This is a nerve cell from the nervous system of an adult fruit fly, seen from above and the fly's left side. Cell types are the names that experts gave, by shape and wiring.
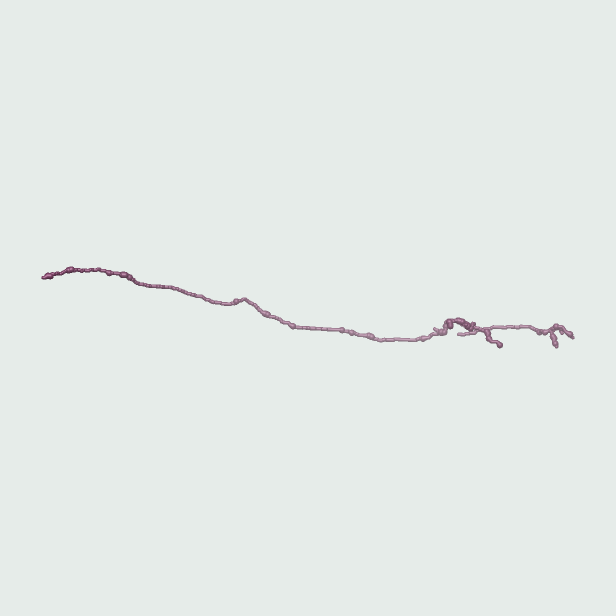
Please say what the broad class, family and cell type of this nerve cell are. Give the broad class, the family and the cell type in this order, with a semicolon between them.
sensory neuron entering the brain; class mechanosensory; JO-CL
